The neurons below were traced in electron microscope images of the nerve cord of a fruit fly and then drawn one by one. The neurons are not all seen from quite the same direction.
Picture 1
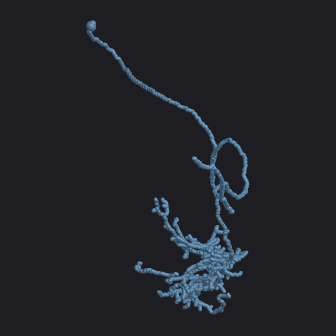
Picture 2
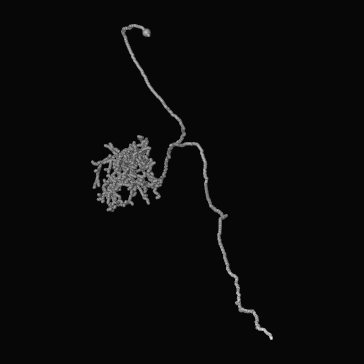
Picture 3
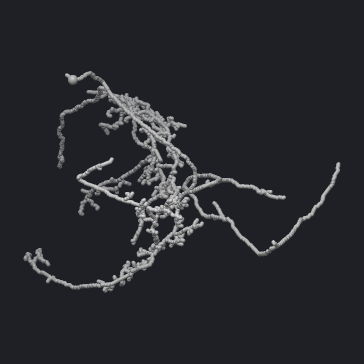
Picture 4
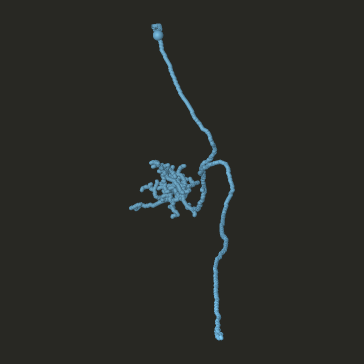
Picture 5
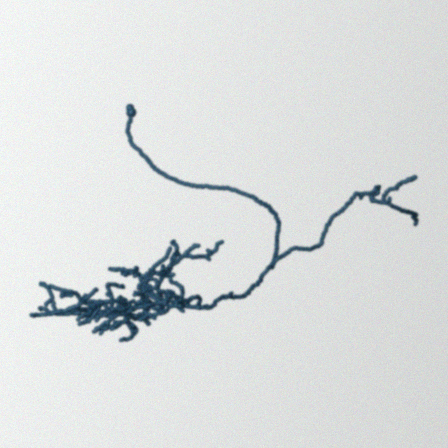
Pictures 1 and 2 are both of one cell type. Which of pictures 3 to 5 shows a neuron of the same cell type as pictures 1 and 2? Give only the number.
4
